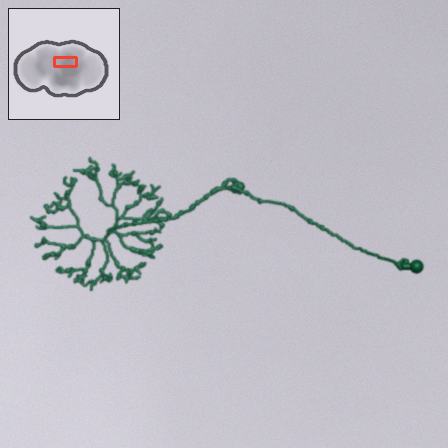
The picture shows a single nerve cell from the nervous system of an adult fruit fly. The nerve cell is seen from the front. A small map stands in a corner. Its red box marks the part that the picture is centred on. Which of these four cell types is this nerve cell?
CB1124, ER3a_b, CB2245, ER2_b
ER2_b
